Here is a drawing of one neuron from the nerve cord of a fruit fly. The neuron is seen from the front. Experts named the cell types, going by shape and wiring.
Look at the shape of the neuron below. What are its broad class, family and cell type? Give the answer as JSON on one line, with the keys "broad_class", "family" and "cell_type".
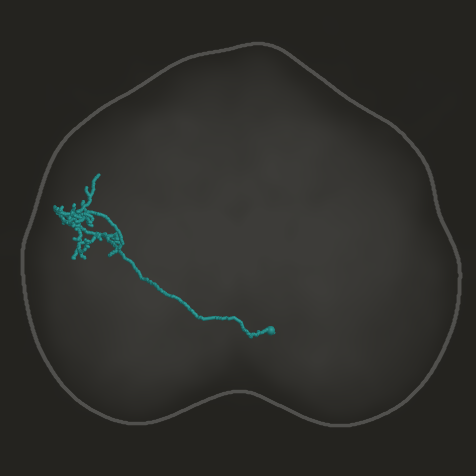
{"broad_class": "nerve-cord intrinsic neuron", "family": "hemilineage 13B", "cell_type": "IN13B100"}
